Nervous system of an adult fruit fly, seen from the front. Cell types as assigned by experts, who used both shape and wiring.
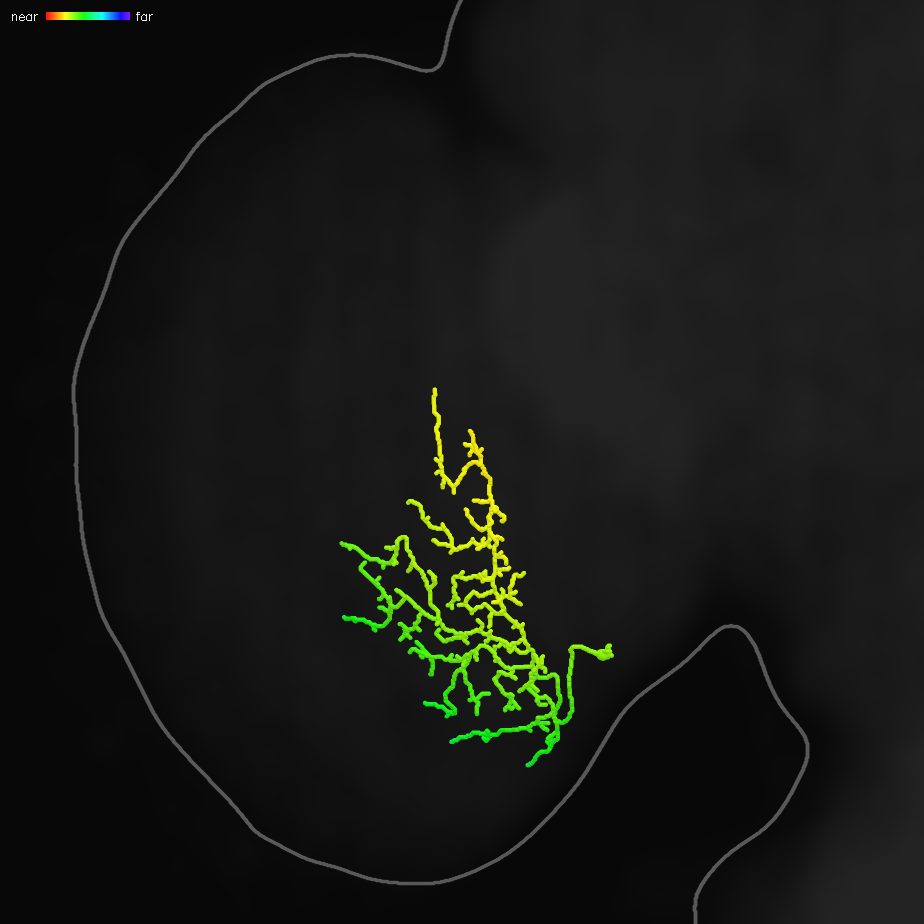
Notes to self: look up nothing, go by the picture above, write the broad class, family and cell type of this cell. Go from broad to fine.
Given: optic-lobe intrinsic neuron; Cm; Cm11b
